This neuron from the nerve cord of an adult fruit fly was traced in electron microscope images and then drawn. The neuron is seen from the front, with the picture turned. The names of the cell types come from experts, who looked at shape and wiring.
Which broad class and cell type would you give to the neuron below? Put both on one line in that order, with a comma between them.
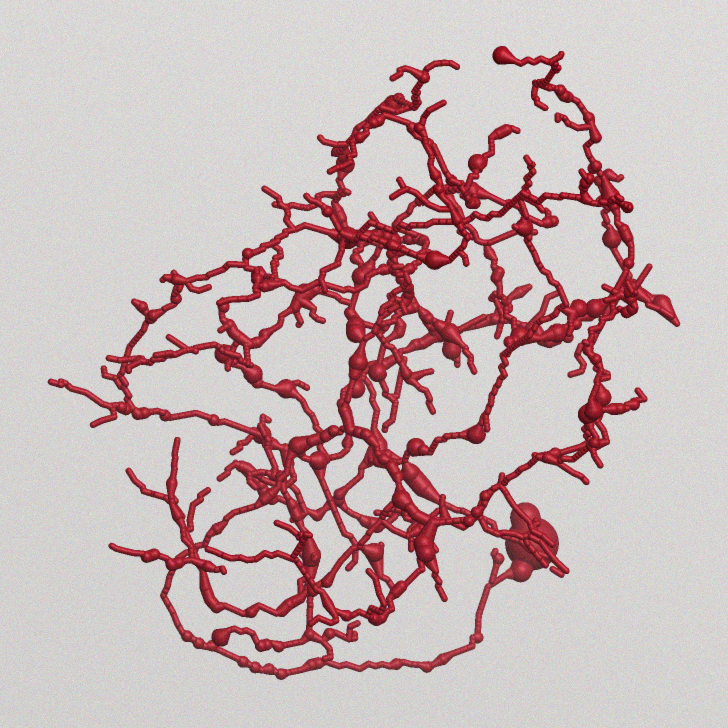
nerve-cord intrinsic neuron, INXXX334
